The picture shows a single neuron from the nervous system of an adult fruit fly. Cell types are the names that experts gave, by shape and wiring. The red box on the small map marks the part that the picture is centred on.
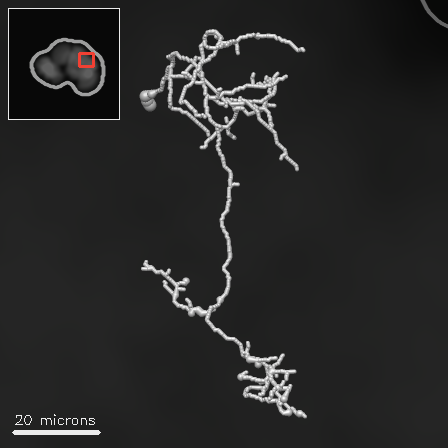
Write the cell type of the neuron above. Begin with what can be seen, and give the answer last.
By the scale bar it is about 90 microns tall in this view. Dozens of branch ends can be seen. It is a central-brain intrinsic neuron. It is of cell type PAM02.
